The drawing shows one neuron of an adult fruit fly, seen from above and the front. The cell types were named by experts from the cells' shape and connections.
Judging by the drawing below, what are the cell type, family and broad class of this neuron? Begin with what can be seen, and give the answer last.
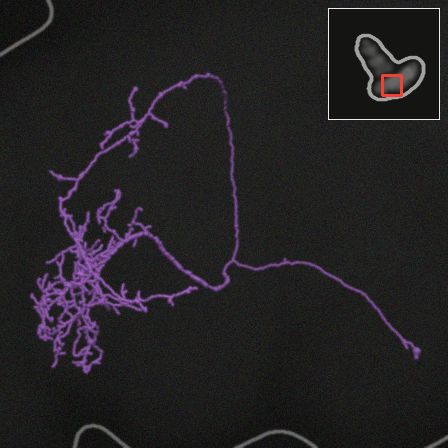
The cell body is at the lower right of the picture. Dozens of branch ends can be seen. The cell type is PVLP090. Its family is hemilineage LALv1_ventral. Its broad class is central-brain intrinsic neuron.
